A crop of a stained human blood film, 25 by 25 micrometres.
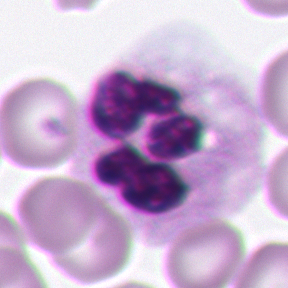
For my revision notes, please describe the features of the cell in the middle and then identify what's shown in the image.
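Several separate lobes make up the nucleus, lying in the left half of the cell and leaving more cytoplasm on the right. The cytoplasm is abundant and pale pinkish-lilac. The cell outline is roughly round and faintly drawn. It is a segmented neutrophil.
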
